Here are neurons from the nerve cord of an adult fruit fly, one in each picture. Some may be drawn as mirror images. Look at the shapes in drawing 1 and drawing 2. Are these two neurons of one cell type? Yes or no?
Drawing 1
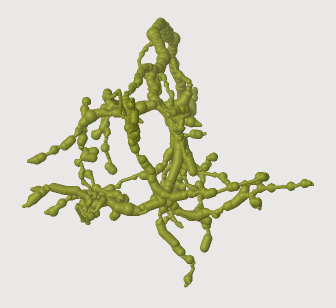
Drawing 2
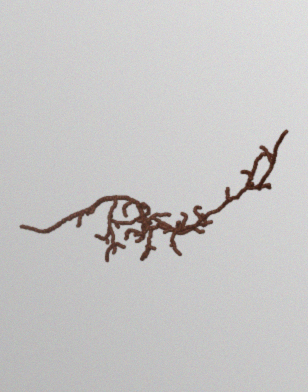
no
